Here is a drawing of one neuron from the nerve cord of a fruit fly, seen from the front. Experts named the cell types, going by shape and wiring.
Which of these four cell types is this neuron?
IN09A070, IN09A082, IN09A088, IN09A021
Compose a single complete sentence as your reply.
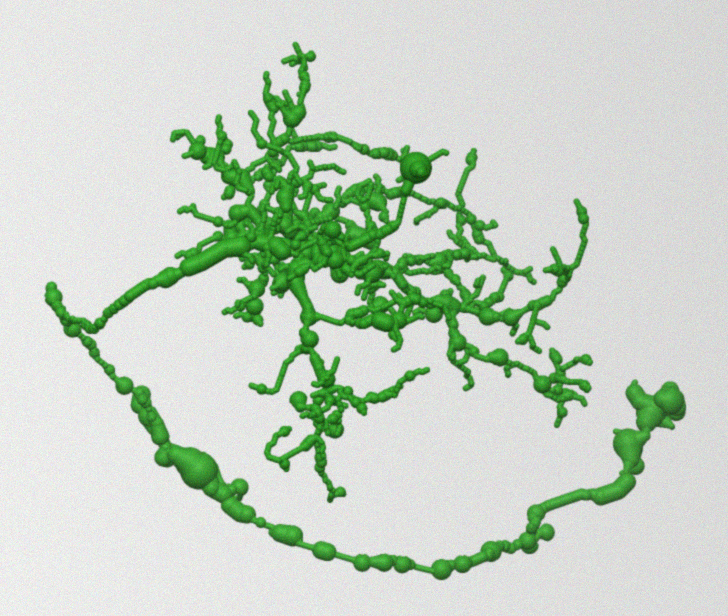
The type of this neuron is the cell type IN09A021.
